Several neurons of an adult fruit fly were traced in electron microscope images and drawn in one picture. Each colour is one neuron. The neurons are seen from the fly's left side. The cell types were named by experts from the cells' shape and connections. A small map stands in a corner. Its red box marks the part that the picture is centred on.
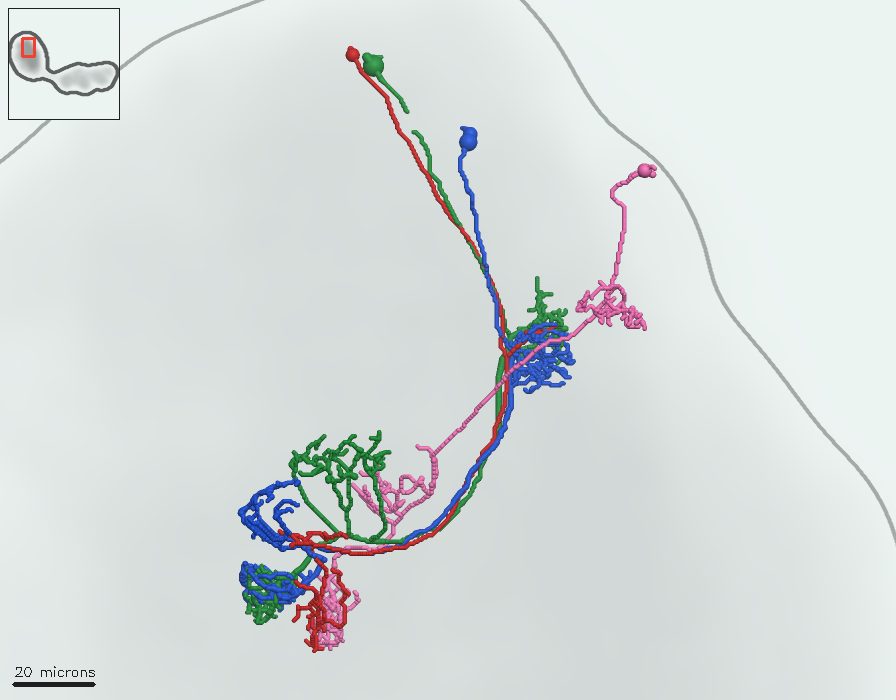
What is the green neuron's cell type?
PFNd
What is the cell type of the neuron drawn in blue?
PFNv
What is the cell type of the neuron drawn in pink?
PFNa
